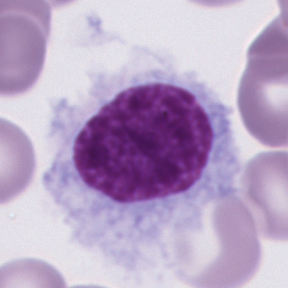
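Hairy cell. Nuclear edge smooth, no lobes or deep notch; no distinct nucleoli. Cytoplasm faintly flocculent, without distinct coloured granules. No clear vacuoles.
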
